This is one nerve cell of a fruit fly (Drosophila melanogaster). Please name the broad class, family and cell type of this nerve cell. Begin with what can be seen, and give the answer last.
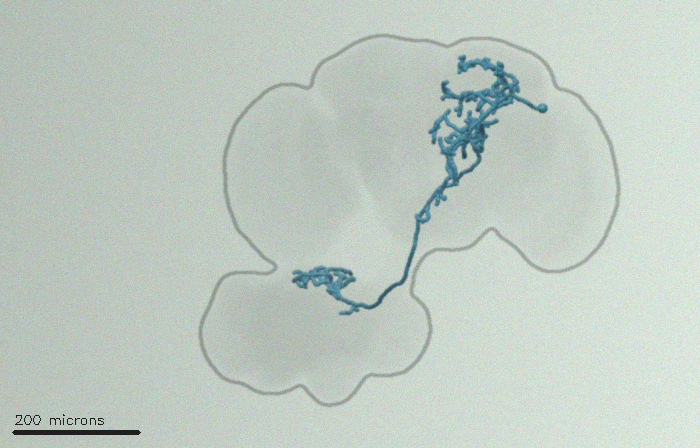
The cell body can be seen at the upper right of the picture. By the scale bar it is about 400 microns tall in this view. This is a descending neuron. Its family is hemilineage WEDd1. It is of cell type DNa08.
